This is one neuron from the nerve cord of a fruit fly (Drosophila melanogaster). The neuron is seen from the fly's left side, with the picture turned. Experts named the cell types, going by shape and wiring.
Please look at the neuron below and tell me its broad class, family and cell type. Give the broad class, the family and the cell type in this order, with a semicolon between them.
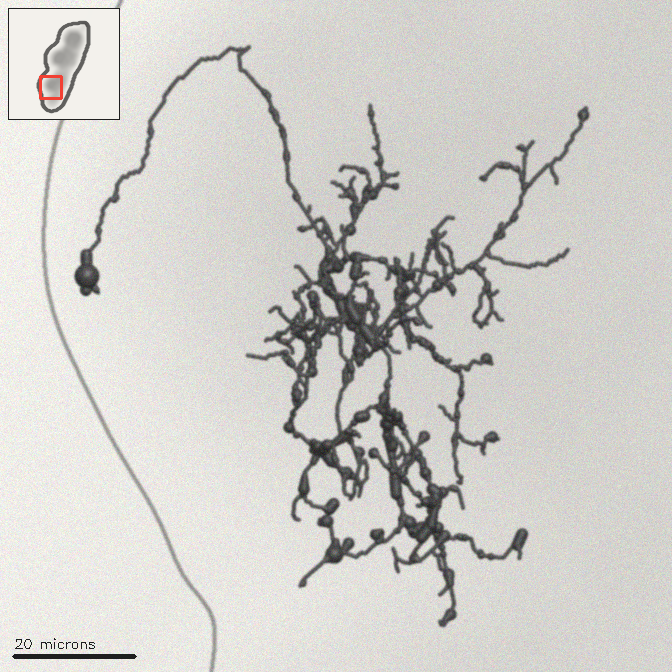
nerve-cord intrinsic neuron; hemilineage 13B; IN13B046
